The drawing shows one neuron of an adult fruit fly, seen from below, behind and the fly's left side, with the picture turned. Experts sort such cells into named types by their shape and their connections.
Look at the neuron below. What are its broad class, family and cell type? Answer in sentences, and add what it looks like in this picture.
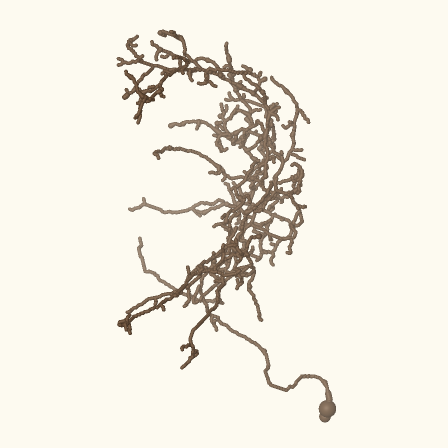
Its broad class is central-brain intrinsic neuron. The family is hemilineage SMPad3. The cell type is SMP122. The cell body is at the lower right of the picture. Dozens of branch ends can be seen.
